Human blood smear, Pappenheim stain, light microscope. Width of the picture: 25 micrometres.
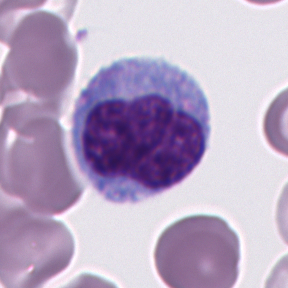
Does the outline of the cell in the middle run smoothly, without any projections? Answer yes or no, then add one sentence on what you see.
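Yes. The cell has a round, smooth outline.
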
